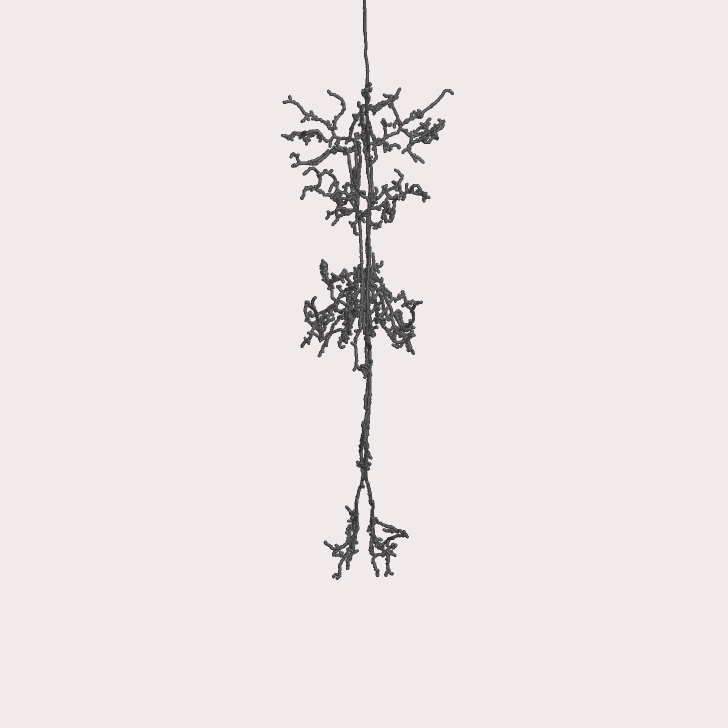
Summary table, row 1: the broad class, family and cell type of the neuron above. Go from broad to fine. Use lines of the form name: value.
broad class: ascending neuron
family: hemilineage 05B
cell type: AN05B021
